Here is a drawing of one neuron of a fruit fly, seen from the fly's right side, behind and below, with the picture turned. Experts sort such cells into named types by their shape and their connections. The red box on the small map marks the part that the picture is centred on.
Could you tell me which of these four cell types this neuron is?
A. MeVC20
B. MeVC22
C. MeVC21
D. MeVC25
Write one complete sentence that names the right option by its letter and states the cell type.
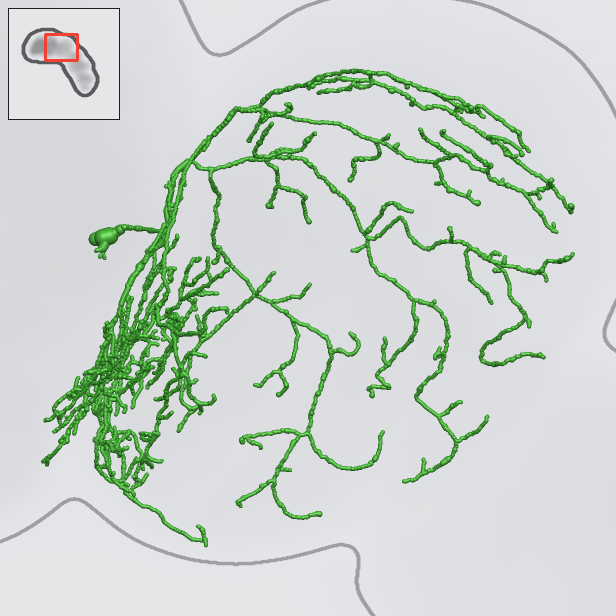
Option C lists MeVC21, and that is the cell type of the neuron.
